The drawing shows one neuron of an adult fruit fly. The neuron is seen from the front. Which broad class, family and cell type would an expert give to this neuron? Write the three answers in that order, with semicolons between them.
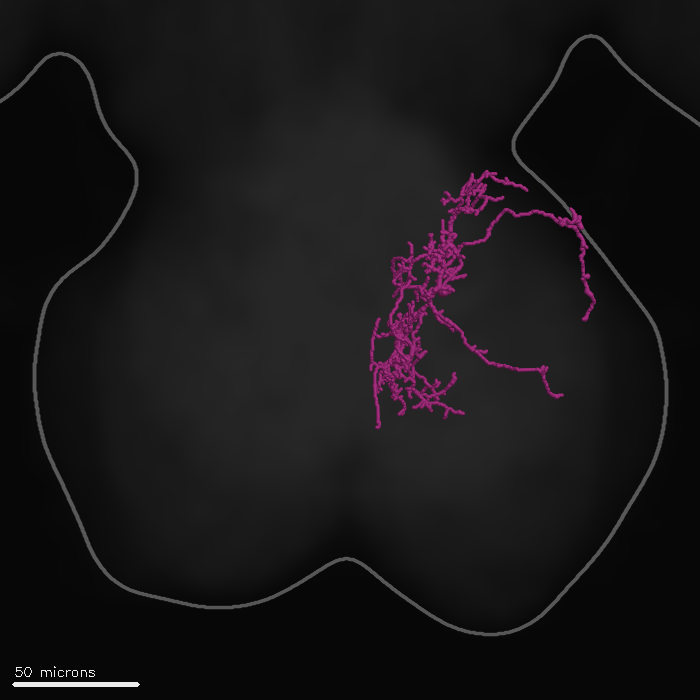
nerve-cord intrinsic neuron; hemilineage 03A; IN03A026_c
